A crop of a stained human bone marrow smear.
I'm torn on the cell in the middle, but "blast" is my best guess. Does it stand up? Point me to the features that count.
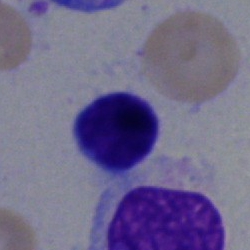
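Chromatin: dense and dark blue-purple throughout, with no open pattern. Nucleoli: none visible. Verdict: lymphocyte, not blast.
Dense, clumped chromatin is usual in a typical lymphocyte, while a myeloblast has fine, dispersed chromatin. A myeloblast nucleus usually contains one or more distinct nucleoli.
The nucleus fills almost the whole cell, and cytoplasm is scarcely visible. This fits both.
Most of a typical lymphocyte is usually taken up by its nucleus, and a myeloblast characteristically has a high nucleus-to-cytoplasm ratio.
Other features: a round, smooth outline and no granules. The darkest nuclear area lies toward the upper right of the centre.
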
